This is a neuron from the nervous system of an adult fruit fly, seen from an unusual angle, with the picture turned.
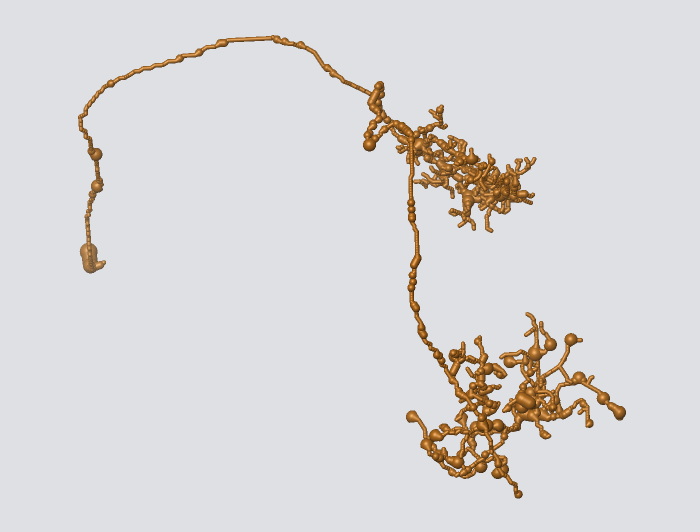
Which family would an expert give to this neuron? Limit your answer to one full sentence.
This neuron is sorted under the family class CX.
